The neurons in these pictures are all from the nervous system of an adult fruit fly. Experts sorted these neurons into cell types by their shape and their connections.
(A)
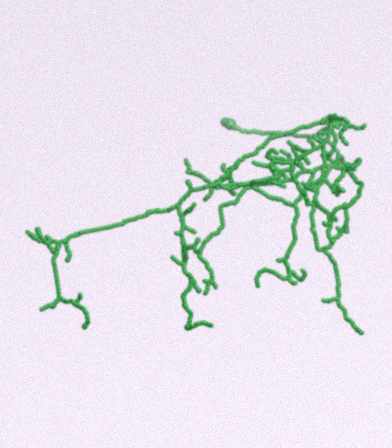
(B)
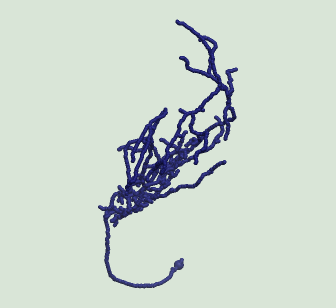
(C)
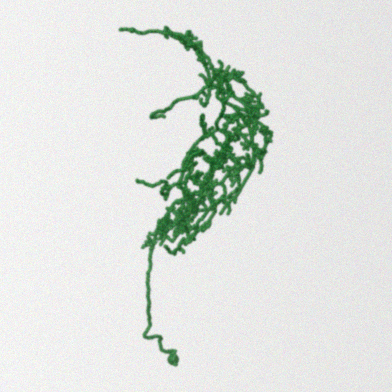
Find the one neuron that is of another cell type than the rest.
Picture A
